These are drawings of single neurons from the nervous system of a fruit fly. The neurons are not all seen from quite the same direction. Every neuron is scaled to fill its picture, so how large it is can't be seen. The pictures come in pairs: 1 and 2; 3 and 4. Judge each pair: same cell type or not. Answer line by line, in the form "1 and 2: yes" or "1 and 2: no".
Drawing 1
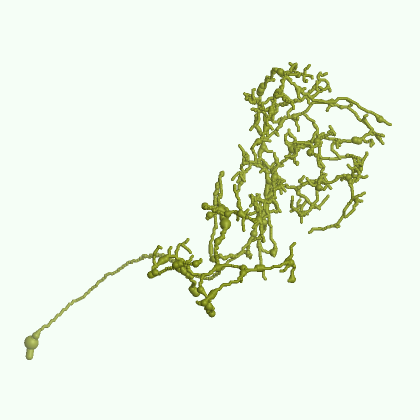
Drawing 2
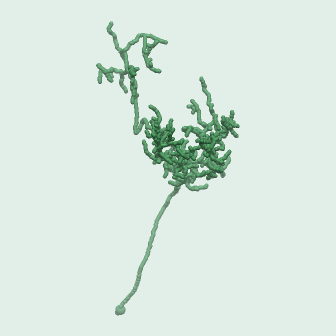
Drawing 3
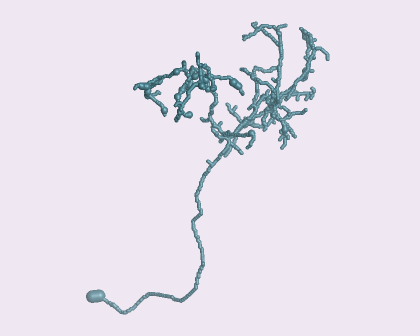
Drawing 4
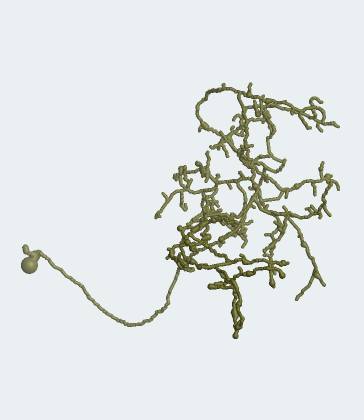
1 and 2: yes
3 and 4: no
